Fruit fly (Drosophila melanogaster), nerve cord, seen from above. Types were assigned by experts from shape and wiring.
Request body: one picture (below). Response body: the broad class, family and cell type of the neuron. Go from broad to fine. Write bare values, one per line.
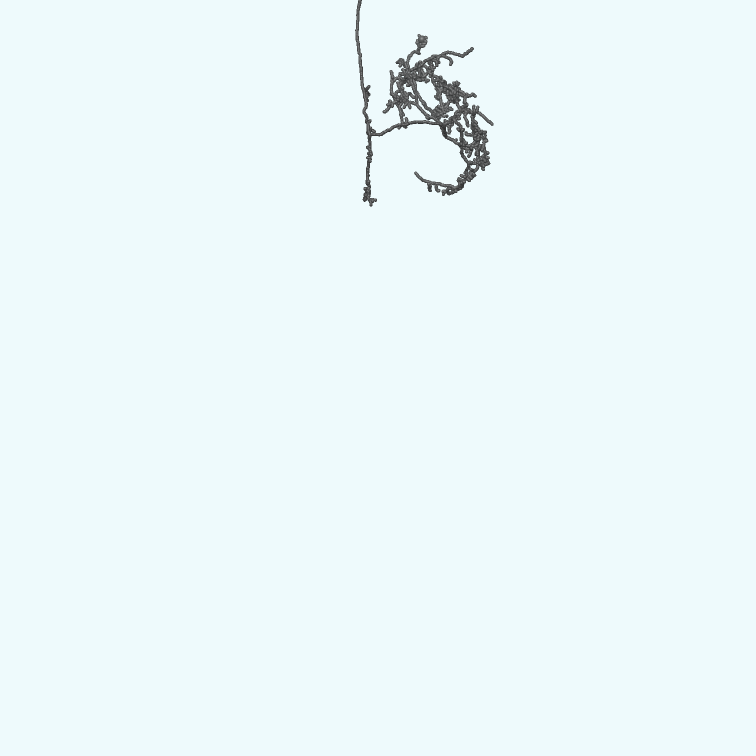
ascending neuron
hemilineage 14B
AN14B012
